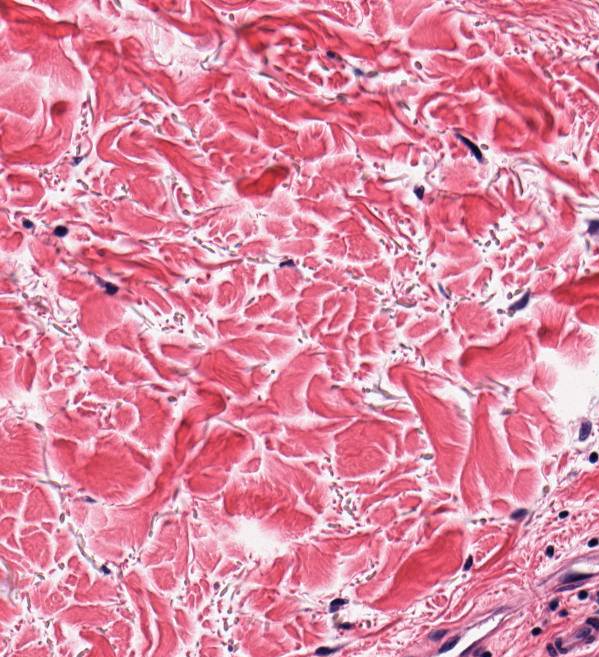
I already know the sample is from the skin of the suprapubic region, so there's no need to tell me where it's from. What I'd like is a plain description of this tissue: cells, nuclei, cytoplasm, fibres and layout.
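Across almost the whole field I find thick eosinophilic collagen bundles running many ways. Near the centre many are cut across or obliquely, making a mosaic of irregular polygonal pink profiles. Narrow pale clefts separate them throughout. Nuclei are sparse, small, dark, mostly elongated, lying singly between bundles.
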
